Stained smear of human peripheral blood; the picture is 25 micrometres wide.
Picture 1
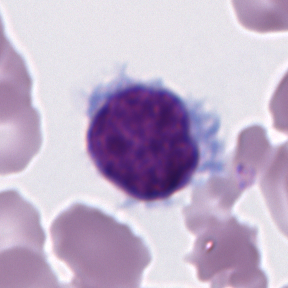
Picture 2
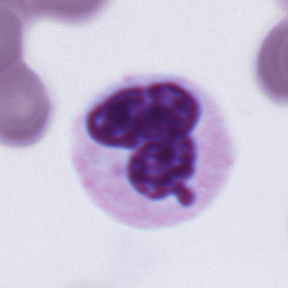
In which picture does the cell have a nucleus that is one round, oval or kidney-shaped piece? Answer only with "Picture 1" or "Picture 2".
Picture 1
